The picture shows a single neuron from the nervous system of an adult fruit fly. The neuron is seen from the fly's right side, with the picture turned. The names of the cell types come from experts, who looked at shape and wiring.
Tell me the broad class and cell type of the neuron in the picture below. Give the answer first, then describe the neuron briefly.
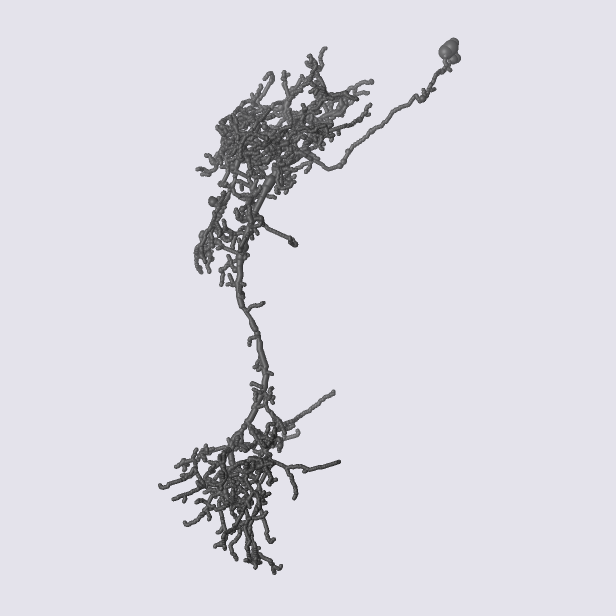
It is a central-brain intrinsic neuron. It is of cell type AVLP343. Its cell body lies at the upper right of the picture. In this view it is taller than it is wide.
